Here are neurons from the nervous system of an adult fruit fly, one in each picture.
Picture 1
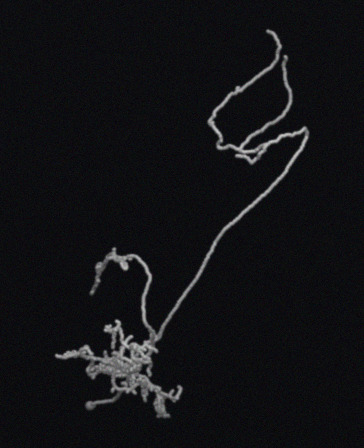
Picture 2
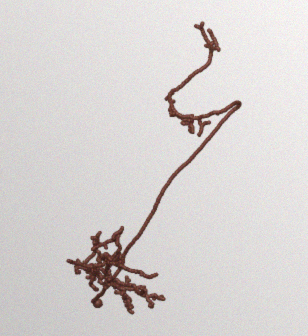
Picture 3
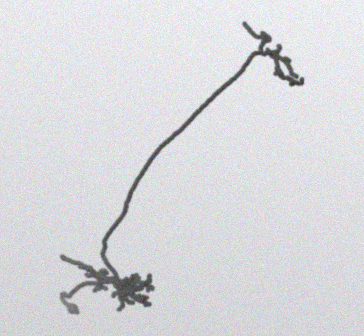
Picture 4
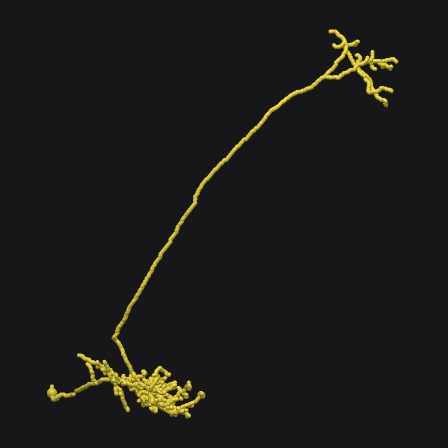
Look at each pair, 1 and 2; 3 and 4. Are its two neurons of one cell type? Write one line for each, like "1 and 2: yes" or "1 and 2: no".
1 and 2: yes
3 and 4: yes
